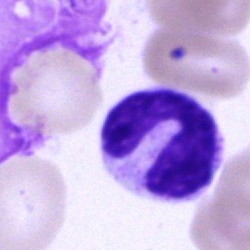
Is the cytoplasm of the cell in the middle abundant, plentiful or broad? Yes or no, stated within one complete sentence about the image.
No, rather than abundant, the cytoplasm of the cell is scant.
